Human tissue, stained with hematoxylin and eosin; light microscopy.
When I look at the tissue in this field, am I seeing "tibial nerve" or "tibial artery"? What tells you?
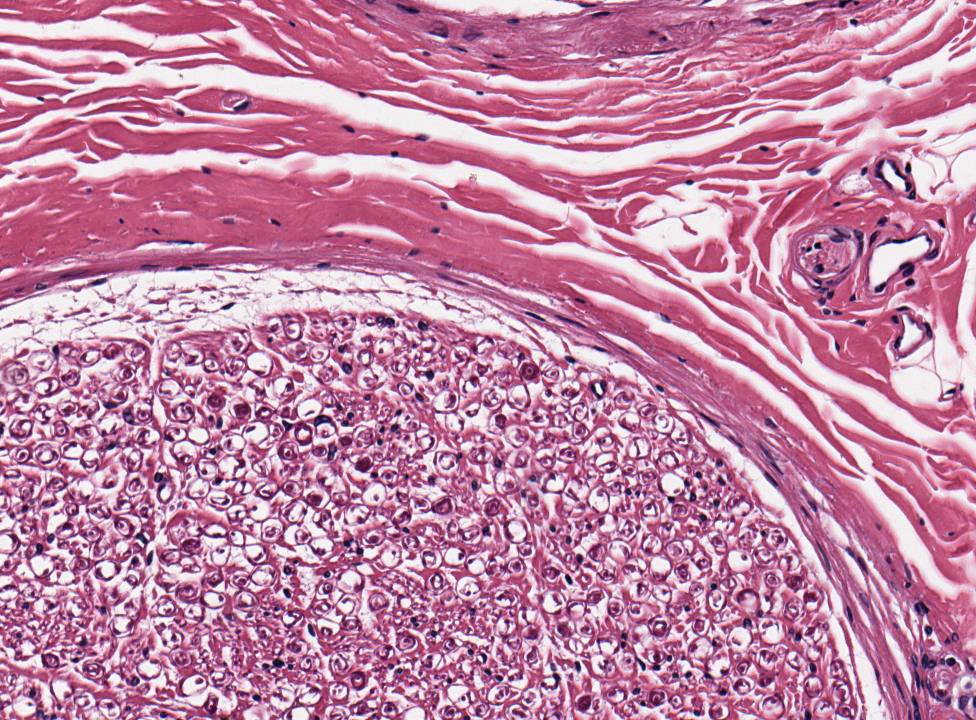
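This is tibial nerve. A large rounded bundle of nerve fibres, cut in cross-section, fills the lower left, its fibres appearing as many small round profiles. Many show a pale clear ring around a small central pink dot.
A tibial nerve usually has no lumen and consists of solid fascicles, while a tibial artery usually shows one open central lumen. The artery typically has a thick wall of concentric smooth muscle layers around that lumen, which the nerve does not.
A few small blood vessels lie in the connective tissue at the upper right.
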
